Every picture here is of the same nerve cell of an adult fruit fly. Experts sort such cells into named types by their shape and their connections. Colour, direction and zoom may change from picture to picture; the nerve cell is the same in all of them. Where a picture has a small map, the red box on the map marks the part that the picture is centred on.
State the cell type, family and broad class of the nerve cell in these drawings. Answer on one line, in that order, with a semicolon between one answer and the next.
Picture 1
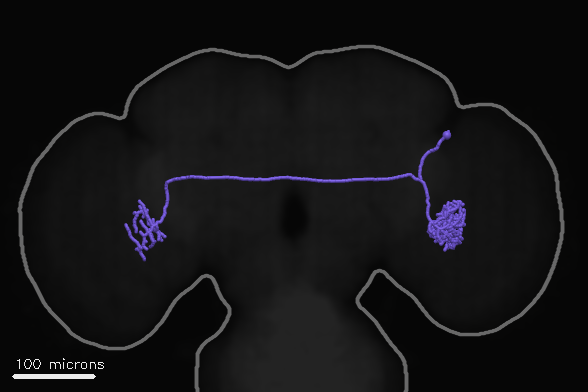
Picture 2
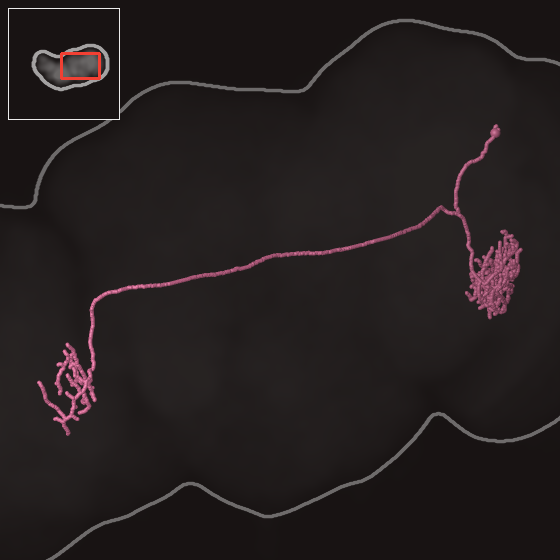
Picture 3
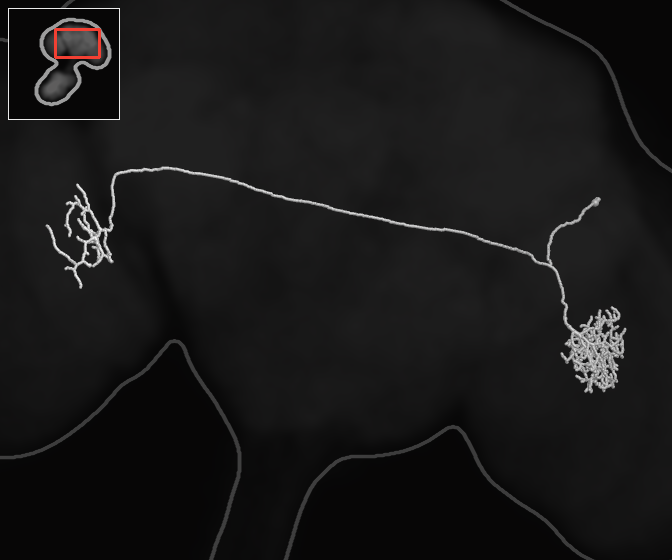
LC14a-2; hemilineage VPNp1_lateral; optic-lobe intrinsic neuron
